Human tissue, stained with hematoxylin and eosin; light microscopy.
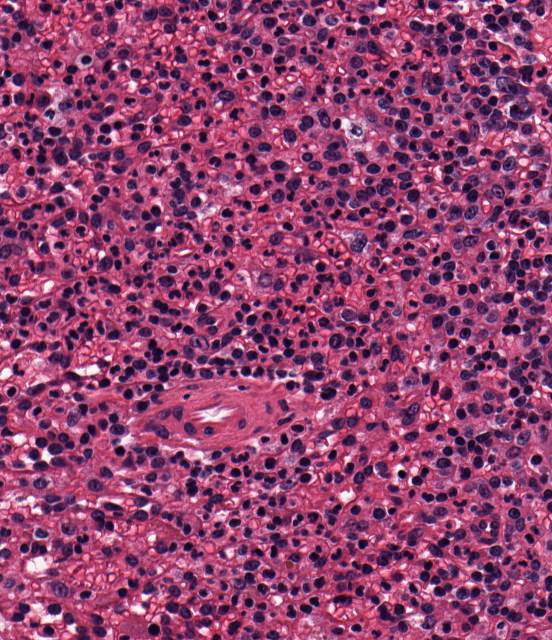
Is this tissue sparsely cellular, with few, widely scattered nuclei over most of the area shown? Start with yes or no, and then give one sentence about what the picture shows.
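No. Rounded cells fill the whole field in a diffuse, densely packed sheet.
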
